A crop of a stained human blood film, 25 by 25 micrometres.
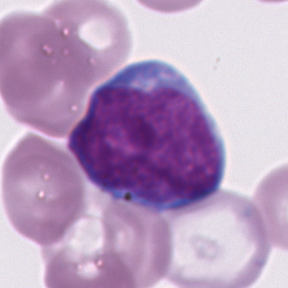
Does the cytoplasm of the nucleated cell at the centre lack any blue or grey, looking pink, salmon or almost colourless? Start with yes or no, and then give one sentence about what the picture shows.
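No. The cytoplasm is blue.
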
